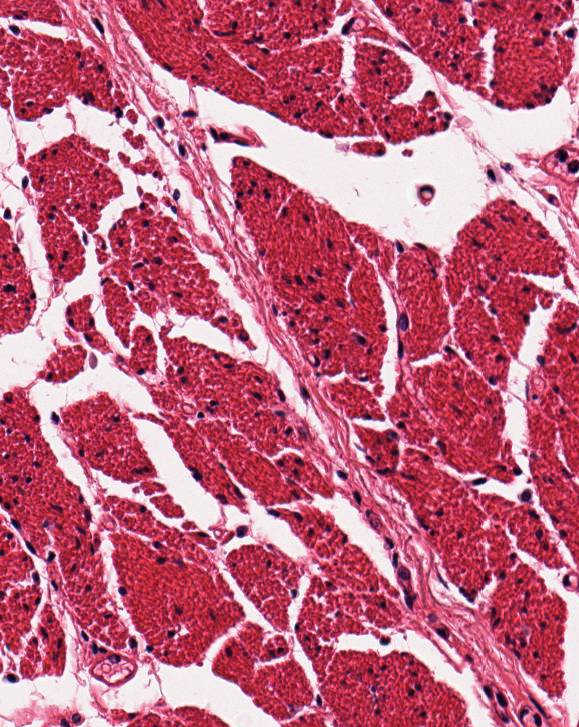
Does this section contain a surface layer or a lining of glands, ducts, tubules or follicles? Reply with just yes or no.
No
